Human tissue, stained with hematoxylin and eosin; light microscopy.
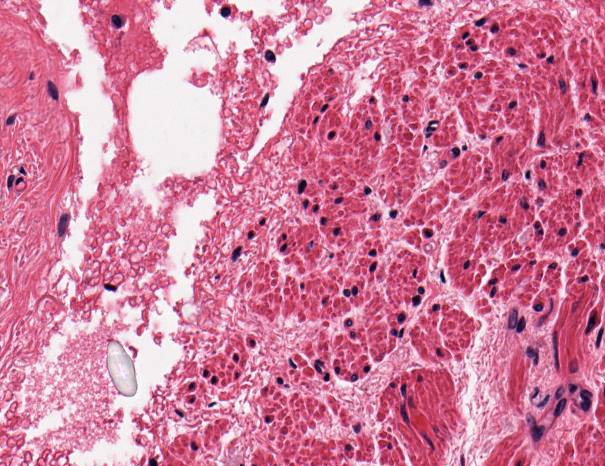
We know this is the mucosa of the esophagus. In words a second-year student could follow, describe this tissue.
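Mostly, the centre and right hold smooth muscle bundles cut in cross section. Thin, pale connective tissue strands part them. In cross-cut cells, dark round to oval nuclei sit centrally in pink cytoplasm. Then at lower right, some cells are cut lengthwise, with elongated, cigar-shaped nuclei.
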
